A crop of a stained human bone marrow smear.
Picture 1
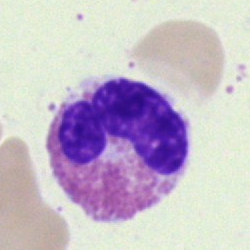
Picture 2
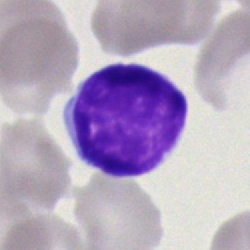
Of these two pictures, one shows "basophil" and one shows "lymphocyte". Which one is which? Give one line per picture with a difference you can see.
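Picture 1: basophil. The cytoplasm is packed with pink granules.
Picture 2: lymphocyte. No granules are visible in the cell.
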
